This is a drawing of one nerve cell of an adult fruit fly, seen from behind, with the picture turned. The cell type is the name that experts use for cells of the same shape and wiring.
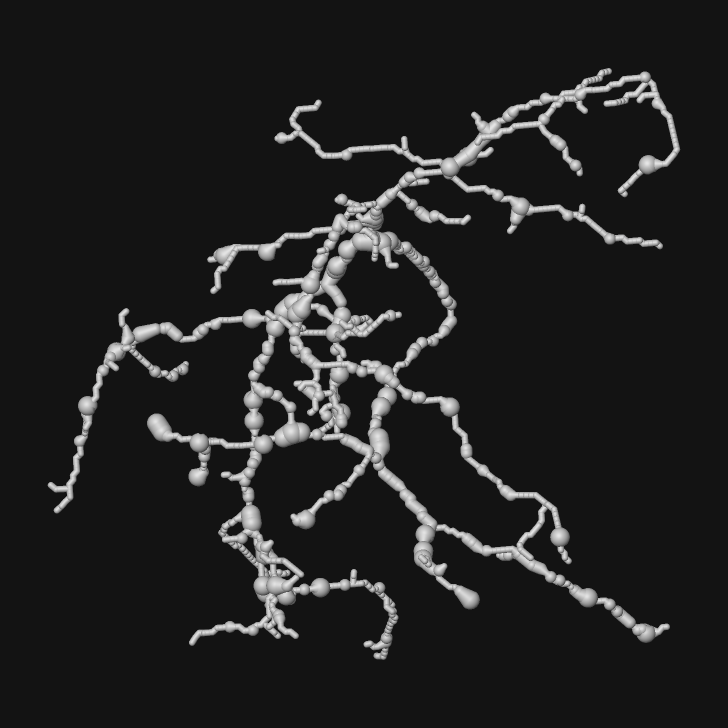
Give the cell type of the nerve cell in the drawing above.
IN20A.22A076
